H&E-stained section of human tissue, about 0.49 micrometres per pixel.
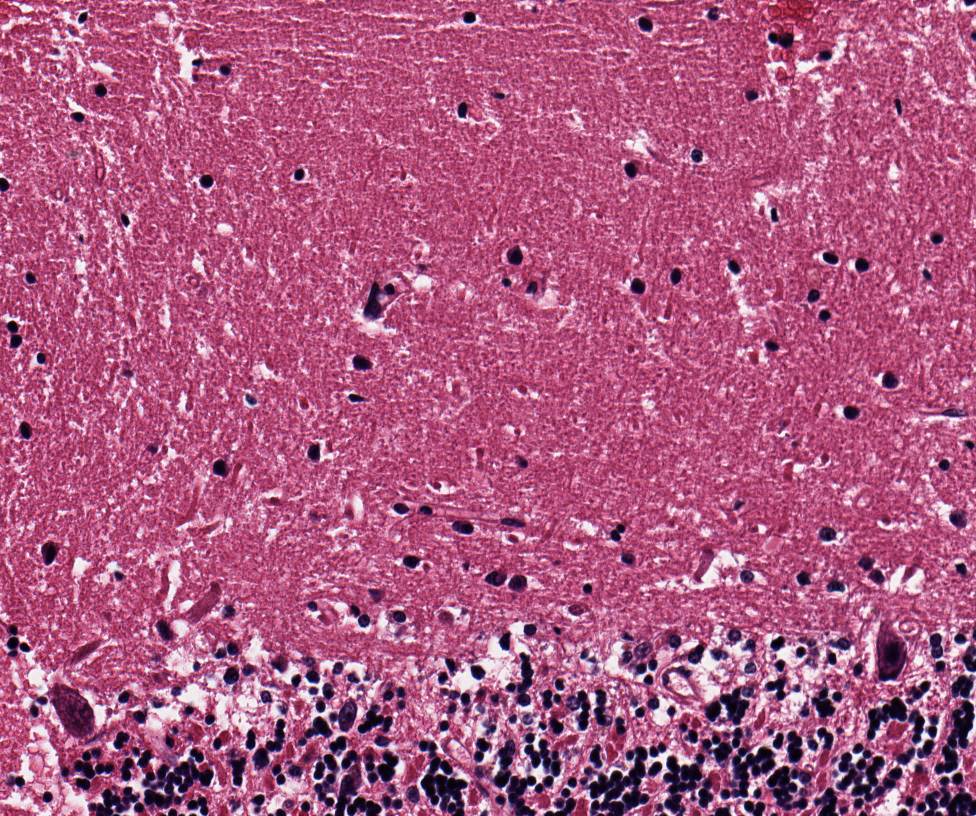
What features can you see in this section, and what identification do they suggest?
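You've got a broad, pale pink, finely fibrillary layer over the upper four-fifths, with only sparse small dark nuclei scattered in it. Along the bottom edge runs a dense band of tightly packed small round dark-blue nuclei with very little visible cytoplasm, meeting the pink layer at a roughly horizontal boundary across the whole width. That's cerebellum.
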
